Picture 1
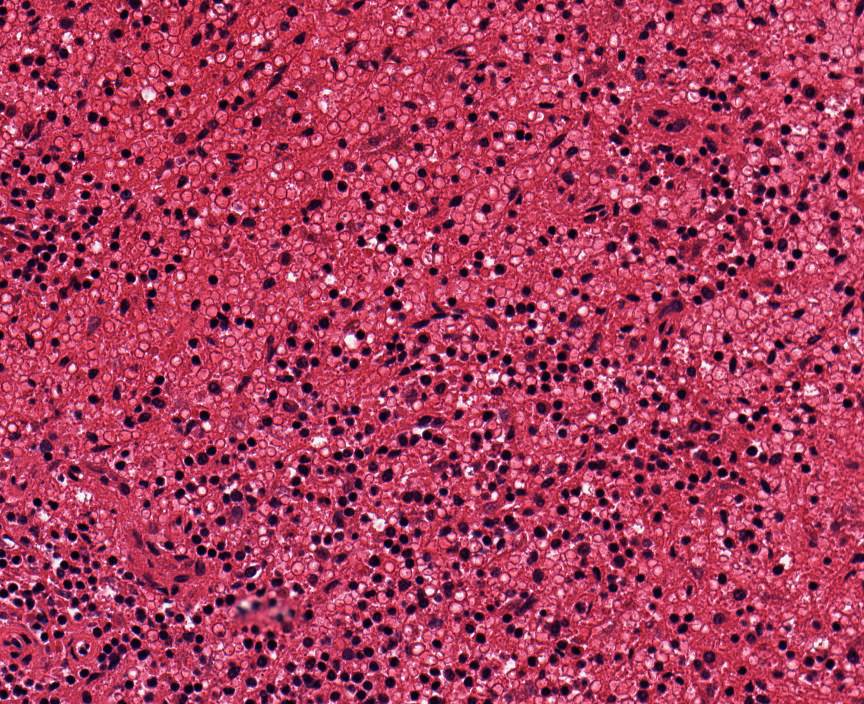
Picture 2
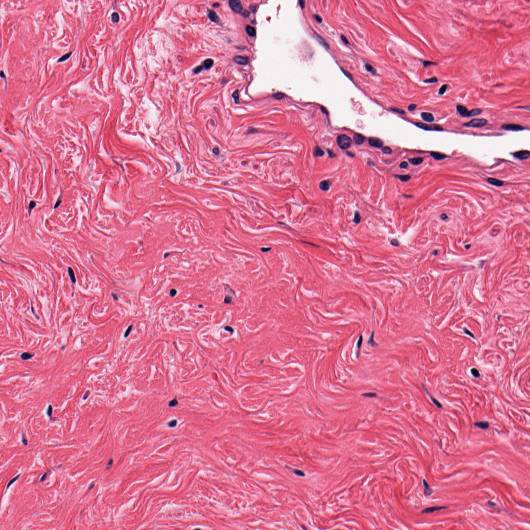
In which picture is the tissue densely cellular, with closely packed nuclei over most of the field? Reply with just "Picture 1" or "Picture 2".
Picture 1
